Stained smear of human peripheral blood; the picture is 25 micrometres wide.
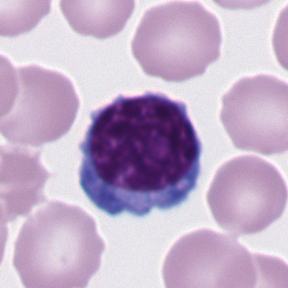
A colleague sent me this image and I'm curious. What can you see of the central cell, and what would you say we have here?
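The cell measures about 11 micrometres across. Its round nucleus, about 9 by 8 micrometres, has no indentation or lobes, sits toward the upper part of the cell and fills about 70% of its area. The chromatin is dark purple and clumped, with paler streaks between the clumps. Cytoplasm forms a wider crescent below the nucleus and only a thin rim above it. This is a typical lymphocyte.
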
